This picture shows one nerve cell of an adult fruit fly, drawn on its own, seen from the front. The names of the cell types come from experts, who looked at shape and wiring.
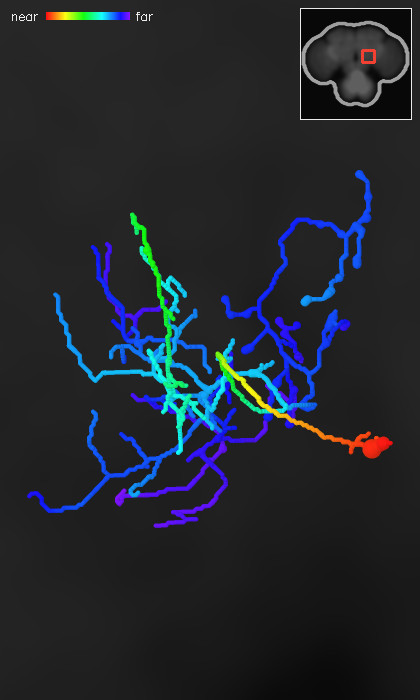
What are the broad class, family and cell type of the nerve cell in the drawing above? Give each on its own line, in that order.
central-brain intrinsic neuron
hemilineage WEDa2
WED028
